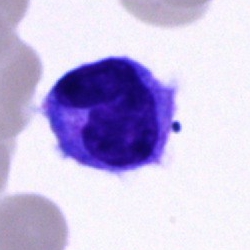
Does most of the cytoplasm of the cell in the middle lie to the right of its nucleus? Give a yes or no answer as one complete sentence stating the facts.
No, the nucleus of this cell is positioned toward the right side.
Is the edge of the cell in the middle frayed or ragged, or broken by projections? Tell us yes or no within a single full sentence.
Yes, this cell's edge is broken by ragged or frayed parts, projections, blebs or tags.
